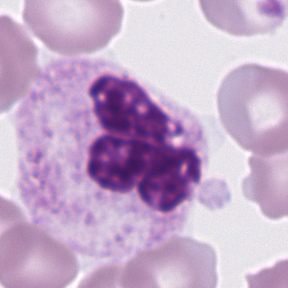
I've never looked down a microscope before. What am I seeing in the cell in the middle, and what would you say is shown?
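The outline seems roughly round. I count three lobes in the nucleus, and it sits off-centre, toward the upper right of the cell. Around it the cytoplasm is abundant and pale lilac. I would call this a segmented neutrophil.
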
